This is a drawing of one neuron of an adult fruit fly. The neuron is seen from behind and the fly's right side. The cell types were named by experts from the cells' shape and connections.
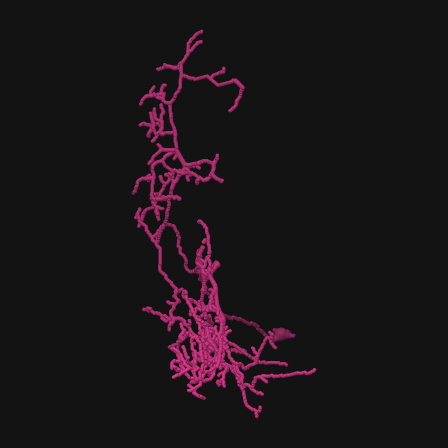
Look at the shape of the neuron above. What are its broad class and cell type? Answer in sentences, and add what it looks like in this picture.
This is a central-brain intrinsic neuron. Its cell type is PS053. Dozens of branch ends can be seen. In this view it is taller than it is wide.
